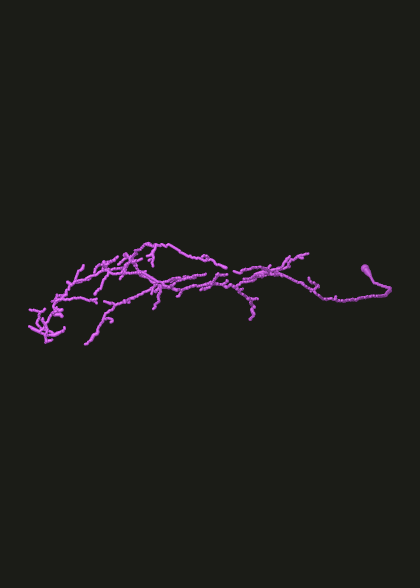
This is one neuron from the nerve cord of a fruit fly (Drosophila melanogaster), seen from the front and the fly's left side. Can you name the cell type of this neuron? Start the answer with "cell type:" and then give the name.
cell type: IN03B055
